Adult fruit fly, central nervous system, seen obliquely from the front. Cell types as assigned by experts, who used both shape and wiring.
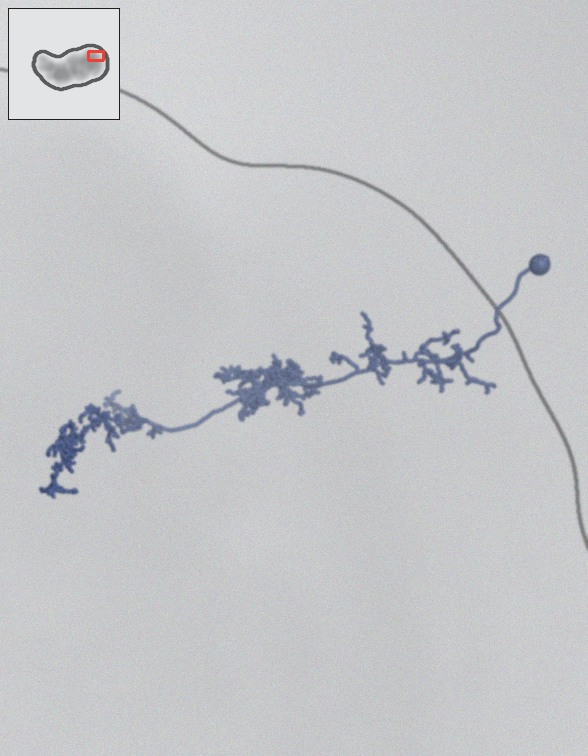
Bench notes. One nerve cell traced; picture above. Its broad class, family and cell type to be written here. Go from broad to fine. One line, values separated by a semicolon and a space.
optic-lobe intrinsic neuron; TmY; TmY5a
